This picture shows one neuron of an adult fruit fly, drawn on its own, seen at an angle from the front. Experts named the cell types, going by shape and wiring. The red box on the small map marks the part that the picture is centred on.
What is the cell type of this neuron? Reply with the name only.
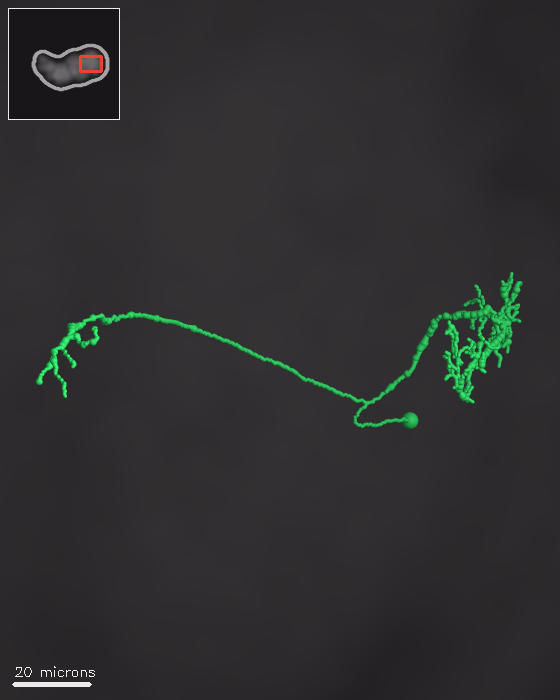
LLPC1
